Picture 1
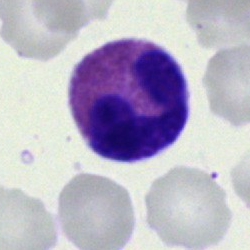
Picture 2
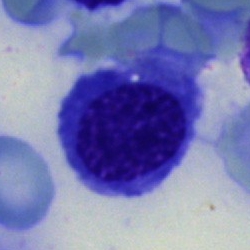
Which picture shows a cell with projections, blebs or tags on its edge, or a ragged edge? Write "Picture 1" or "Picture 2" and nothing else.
Picture 2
